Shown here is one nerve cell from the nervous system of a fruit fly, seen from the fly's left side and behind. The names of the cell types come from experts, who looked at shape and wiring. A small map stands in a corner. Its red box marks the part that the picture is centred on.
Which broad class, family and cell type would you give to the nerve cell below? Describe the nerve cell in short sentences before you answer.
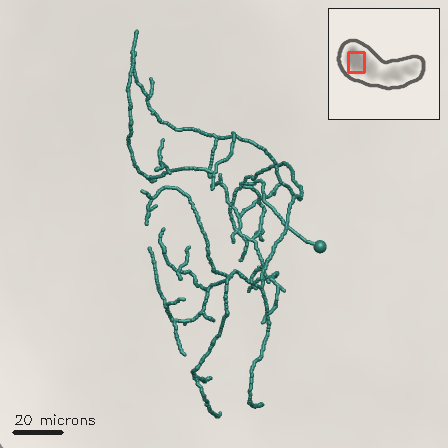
The cell body is on the right of the picture. From top to bottom in the picture it spans about 160 microns. The picture shows dozens of branch ends. Its broad class is visual centrifugal neuron. The family is LPT. The cell type is LPT113.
